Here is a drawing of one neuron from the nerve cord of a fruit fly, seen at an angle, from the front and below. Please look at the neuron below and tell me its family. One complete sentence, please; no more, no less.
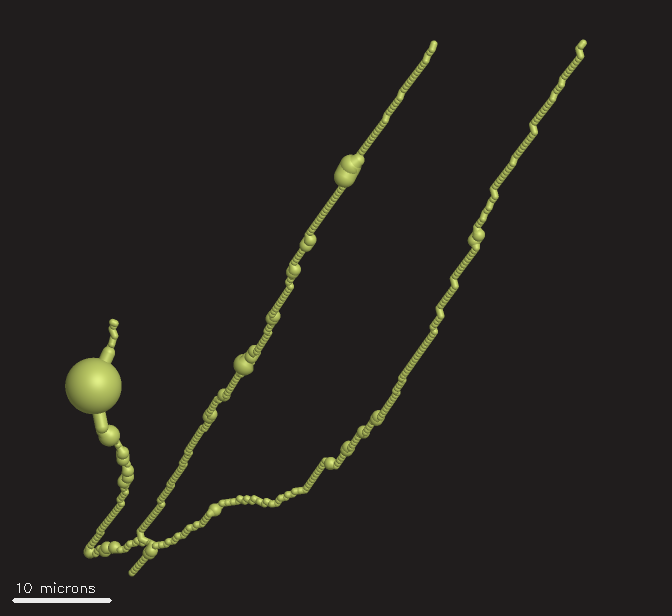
Regarding family, this neuron is hemilineage 01A.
